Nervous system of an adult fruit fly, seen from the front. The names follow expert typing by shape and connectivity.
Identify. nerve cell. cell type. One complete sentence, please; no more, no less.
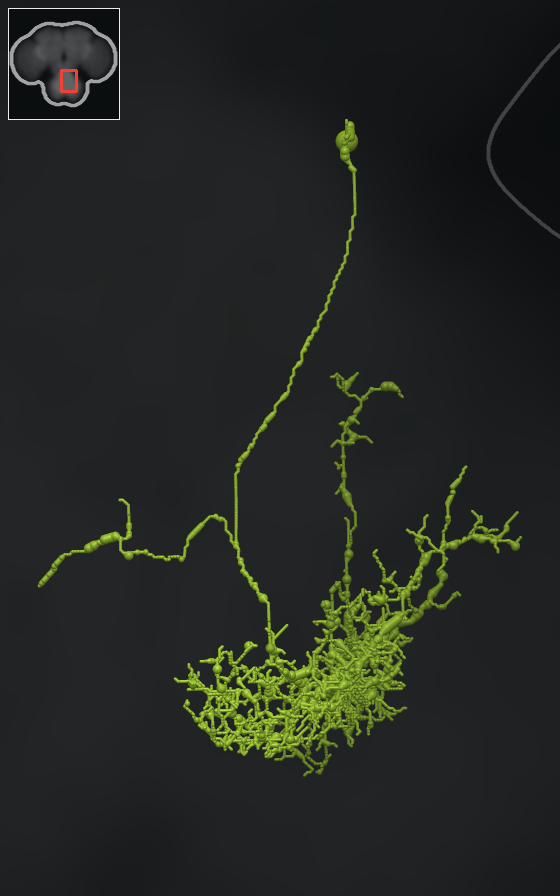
The cell type carried by this nerve cell is IN23B024.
